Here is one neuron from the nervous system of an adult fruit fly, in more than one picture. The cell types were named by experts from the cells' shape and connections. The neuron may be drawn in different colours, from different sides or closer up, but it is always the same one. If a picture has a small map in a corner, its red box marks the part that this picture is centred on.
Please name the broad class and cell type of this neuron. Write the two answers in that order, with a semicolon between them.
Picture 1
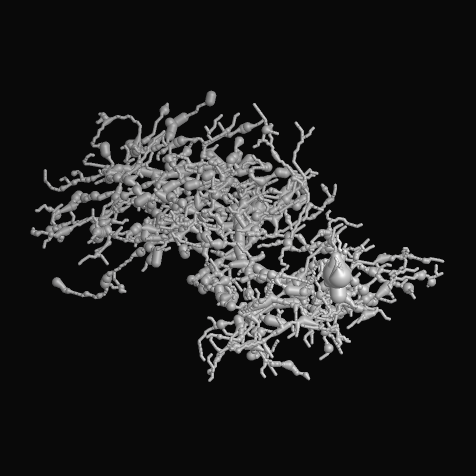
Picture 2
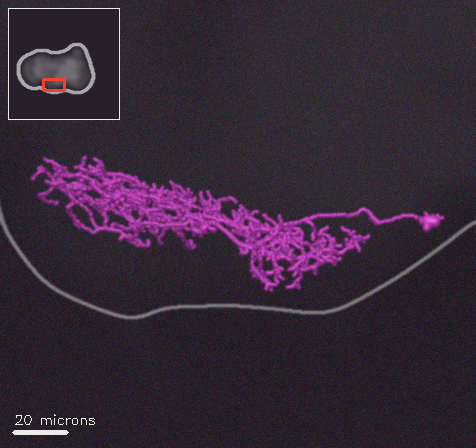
central-brain intrinsic neuron; GNG068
